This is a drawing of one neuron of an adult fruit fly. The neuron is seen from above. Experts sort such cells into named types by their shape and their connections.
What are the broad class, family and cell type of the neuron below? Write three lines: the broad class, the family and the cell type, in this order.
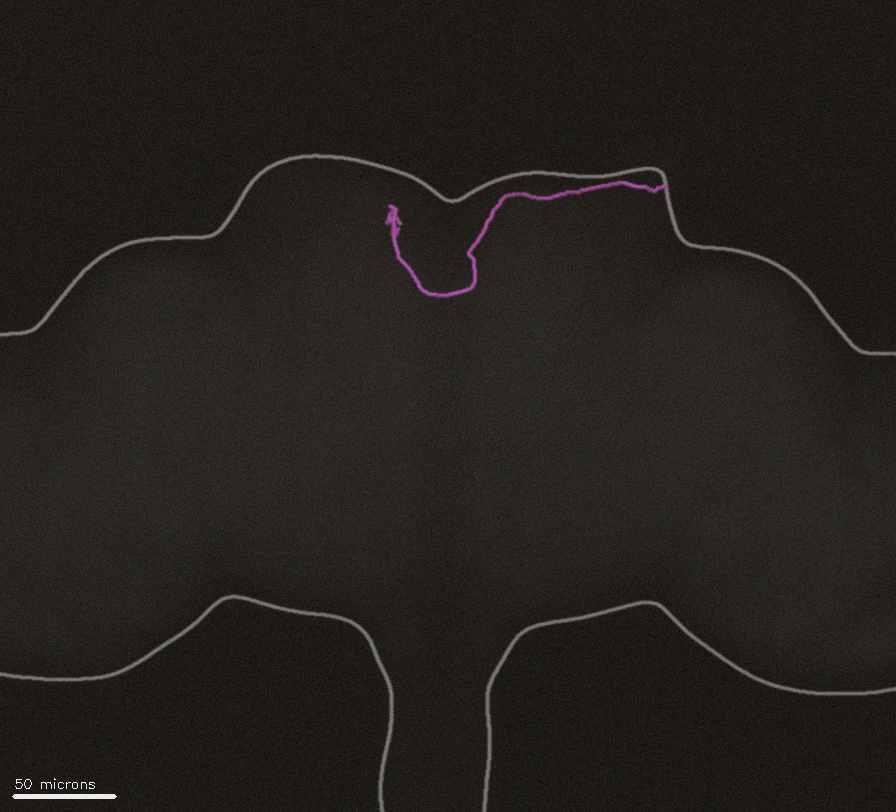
sensory neuron entering the brain
class olfactory
ORN_VM2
